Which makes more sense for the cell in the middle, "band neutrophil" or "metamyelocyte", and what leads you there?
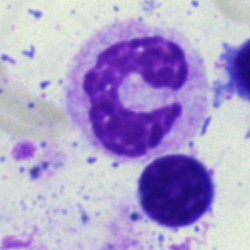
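This is a band neutrophil. Its nucleus forms a thick C-shaped band opening to the right, with dark purple, coarsely clumped chromatin. A moderate rim of pale pinkish-lilac cytoplasm, holding fine, faint granules, surrounds it.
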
